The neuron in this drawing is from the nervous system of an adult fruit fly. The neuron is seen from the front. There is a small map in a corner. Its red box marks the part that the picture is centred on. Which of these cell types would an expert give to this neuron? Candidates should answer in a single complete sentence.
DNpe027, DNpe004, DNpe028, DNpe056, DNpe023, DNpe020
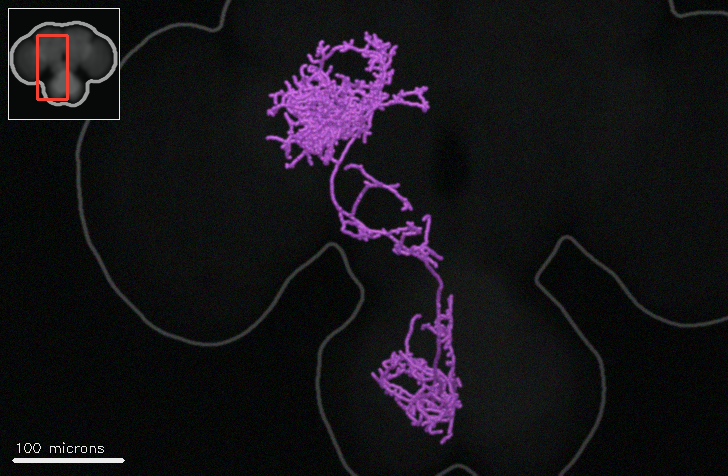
Under cell type classification, the neuron is DNpe056.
